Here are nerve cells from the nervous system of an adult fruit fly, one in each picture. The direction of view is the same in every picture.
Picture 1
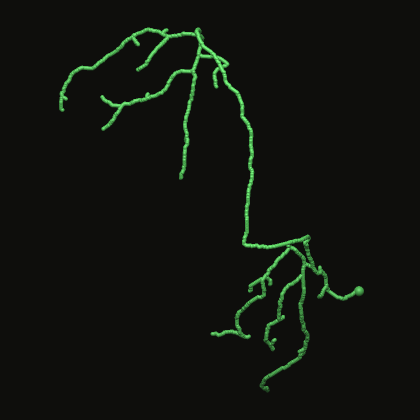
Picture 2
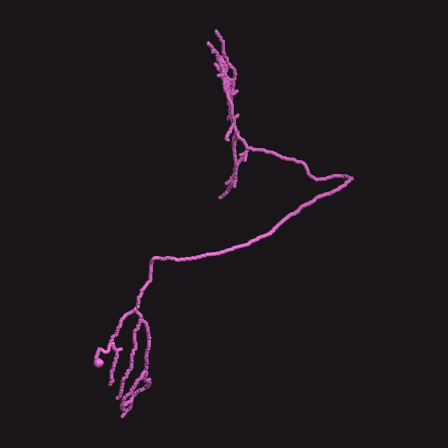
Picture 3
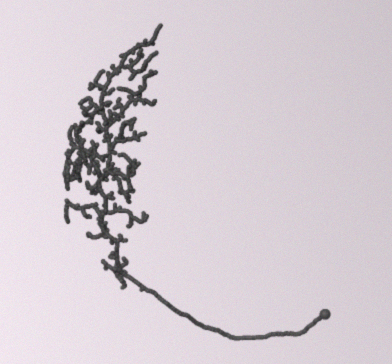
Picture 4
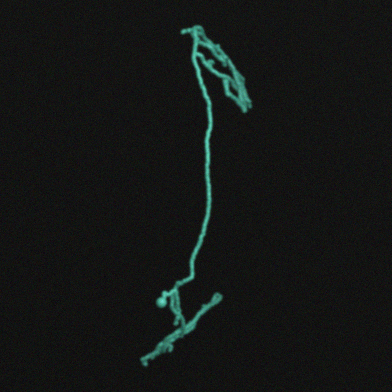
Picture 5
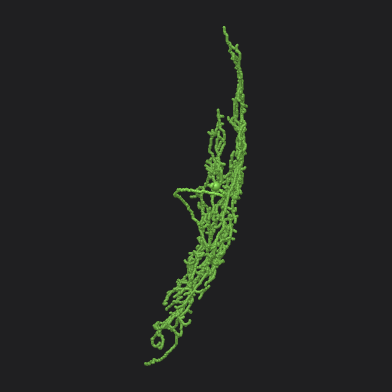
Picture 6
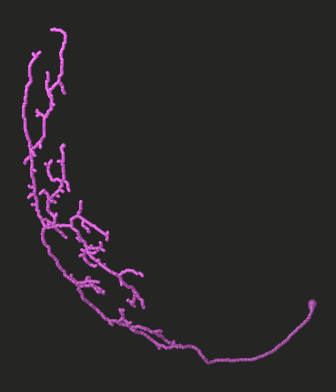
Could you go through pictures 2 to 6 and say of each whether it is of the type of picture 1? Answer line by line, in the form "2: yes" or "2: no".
2: yes
3: no
4: yes
5: no
6: no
